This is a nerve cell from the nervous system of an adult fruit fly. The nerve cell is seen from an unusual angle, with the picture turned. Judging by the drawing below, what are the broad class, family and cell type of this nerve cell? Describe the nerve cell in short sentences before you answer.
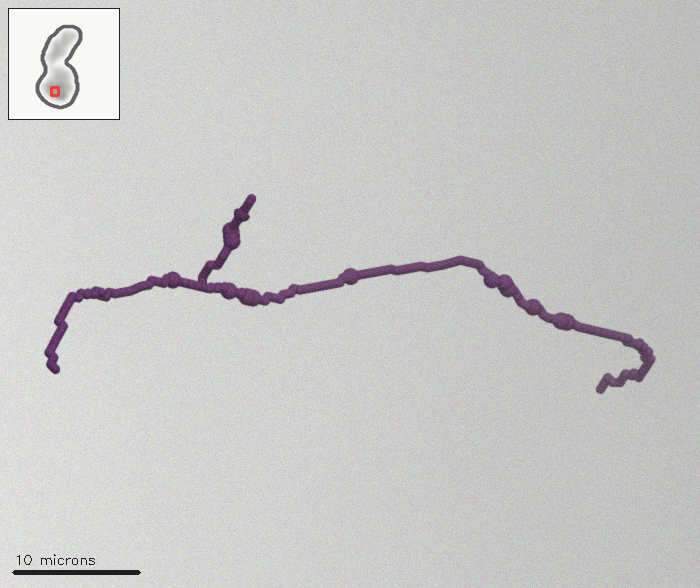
No cell body is drawn. From left to right in the picture it spans about 50 microns. It has a dozen or fewer branch ends. This is a sensory neuron entering the brain. Its family is called class olfactory. Its cell type is ORN_VC3.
